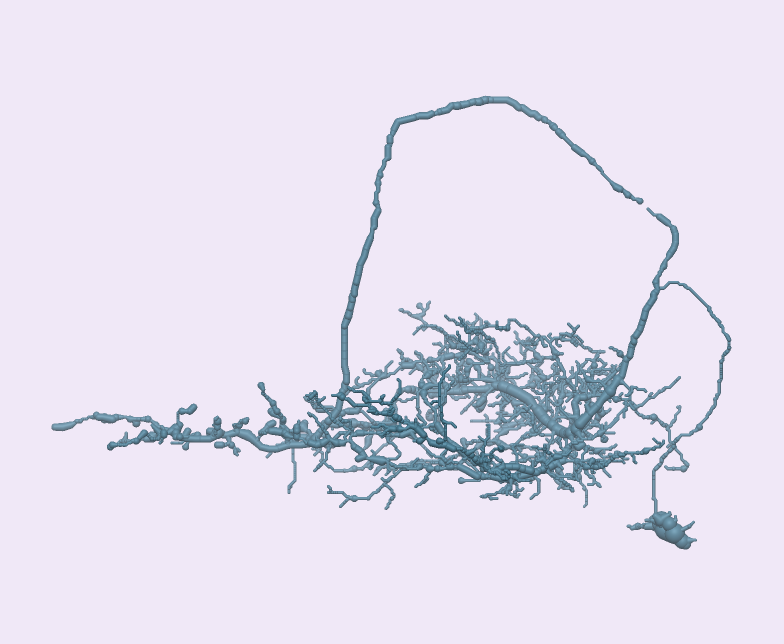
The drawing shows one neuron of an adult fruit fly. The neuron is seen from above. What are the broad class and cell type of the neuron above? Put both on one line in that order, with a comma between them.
central-brain intrinsic neuron, PLP213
